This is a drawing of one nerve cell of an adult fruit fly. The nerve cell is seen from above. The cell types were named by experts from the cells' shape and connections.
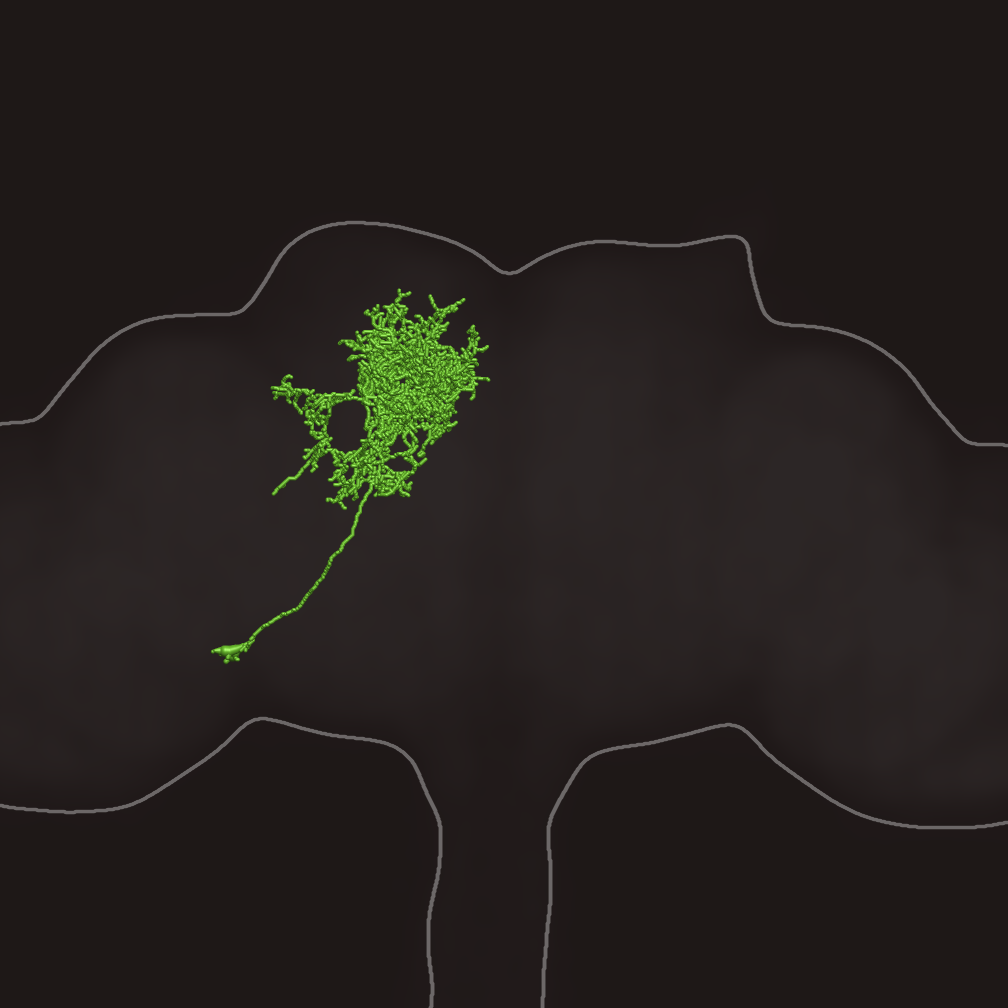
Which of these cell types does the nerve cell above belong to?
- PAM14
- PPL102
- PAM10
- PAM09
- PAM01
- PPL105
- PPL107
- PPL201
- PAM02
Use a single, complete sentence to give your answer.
It is to cell type PPL107 that the nerve cell belongs.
